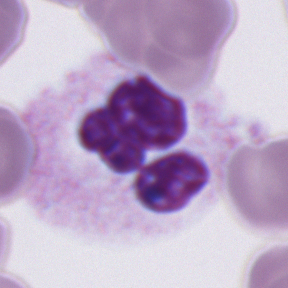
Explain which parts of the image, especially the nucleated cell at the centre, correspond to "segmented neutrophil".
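Start with the cytoplasm: there is plenty of it, and it is pale. Scattered through it you can make out fine pinkish-lilac granules.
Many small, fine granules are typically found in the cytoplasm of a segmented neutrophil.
So those fine granules are the feature here that goes with a segmented neutrophil. The chromatin is dark purple and dense. No vacuoles show in the cytoplasm.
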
